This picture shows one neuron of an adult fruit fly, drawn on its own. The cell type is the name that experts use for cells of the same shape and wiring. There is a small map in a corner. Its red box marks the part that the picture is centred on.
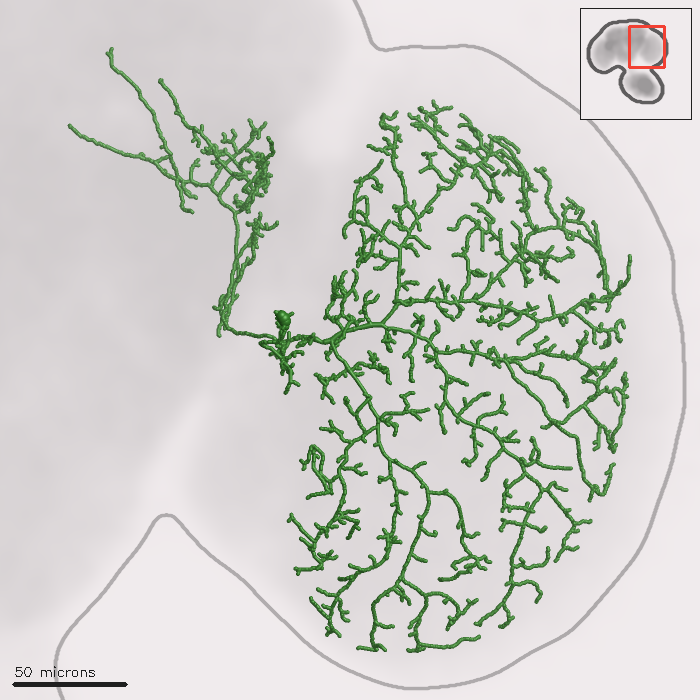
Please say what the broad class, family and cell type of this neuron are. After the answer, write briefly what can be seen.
This is a visual projection neuron. The family is MeVP. It is of cell type MeVP29. The cell body can be seen in the middle of the picture. From top to bottom in the picture it spans about 250 microns. More than a hundred branch ends can be seen.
